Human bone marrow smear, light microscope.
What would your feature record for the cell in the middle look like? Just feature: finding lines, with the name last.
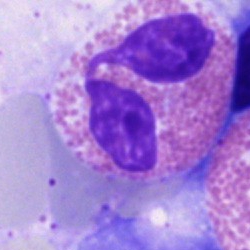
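Nucleus: two separate lobes, one above the other
Link: a thin strand of nuclear material on the left side
Granules: coarse, round, staining orange-pink
Granule size: fairly even
Spread: packing the cytoplasm all around the nucleus
Name: eosinophil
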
